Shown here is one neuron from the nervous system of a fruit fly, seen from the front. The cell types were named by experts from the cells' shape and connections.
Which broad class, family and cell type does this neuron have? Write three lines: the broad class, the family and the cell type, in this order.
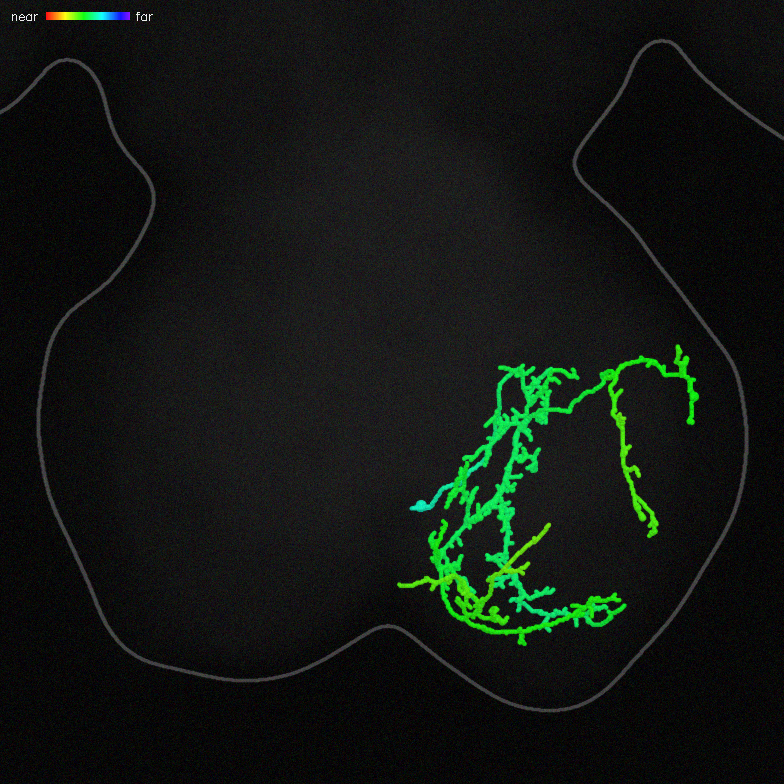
nerve-cord intrinsic neuron
hemilineage 03A
IN03A063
